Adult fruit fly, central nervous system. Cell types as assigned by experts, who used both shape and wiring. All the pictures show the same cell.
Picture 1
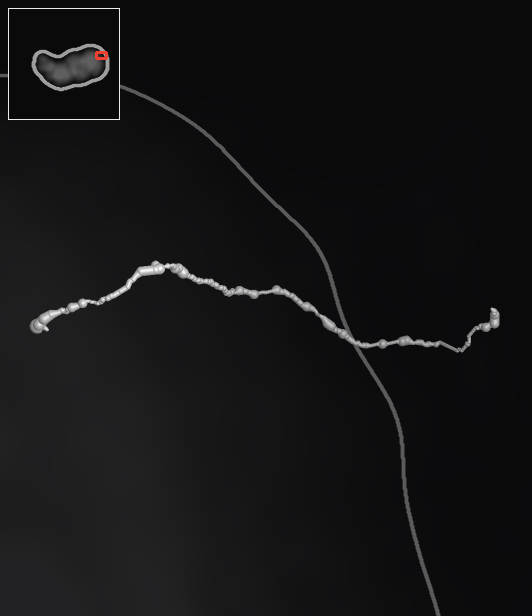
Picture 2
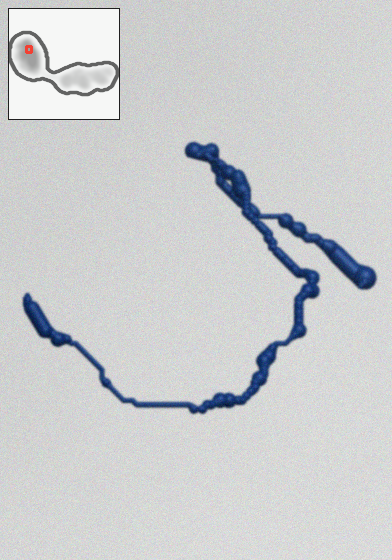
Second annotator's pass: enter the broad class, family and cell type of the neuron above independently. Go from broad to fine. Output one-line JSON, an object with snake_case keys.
{"broad_class": "photoreceptor or other optic-lobe sensory neuron", "family": "class visual", "cell_type": "R7y"}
